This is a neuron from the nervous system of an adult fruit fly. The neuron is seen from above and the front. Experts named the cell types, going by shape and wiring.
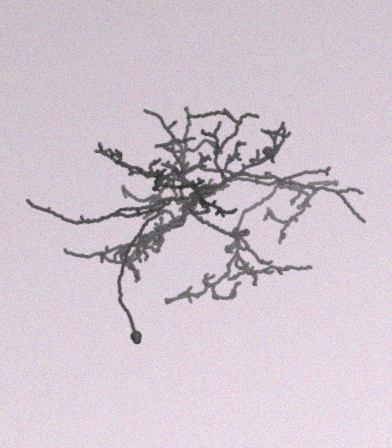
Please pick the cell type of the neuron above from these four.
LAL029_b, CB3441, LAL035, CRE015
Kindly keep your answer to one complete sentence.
To this neuron applies the cell type name LAL029_b.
